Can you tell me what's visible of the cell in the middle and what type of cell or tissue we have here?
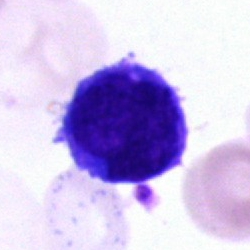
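The cell is roughly round in outline. Its nucleus occupies almost the entire cell. The cytoplasm that can be seen is stained deep blue. Small irregular projections stand out from the cell edge. This cell is a blast.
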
